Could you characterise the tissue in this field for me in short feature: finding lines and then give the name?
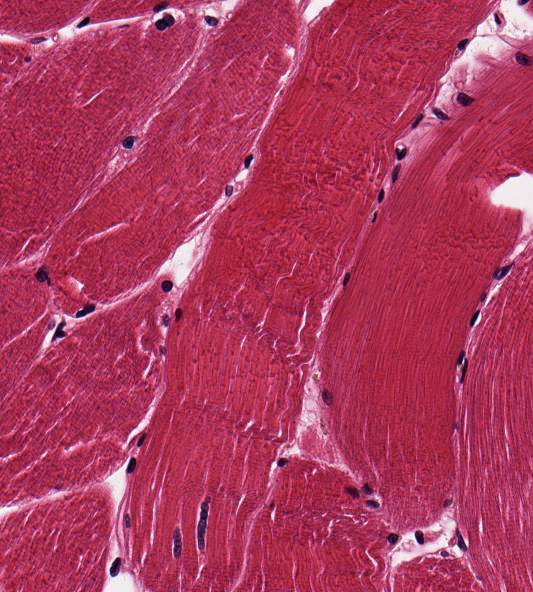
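Orientation: fibres in centre and right cut lengthwise, running roughly bottom to top
Nuclear position: fibre edges, just beneath borders, not centres
Nuclear shape: small, dark, flattened or elongated lengthwise
Between fibres: thin pale pink connective tissue, scattered small dark nuclei
Name: skeletal muscle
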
